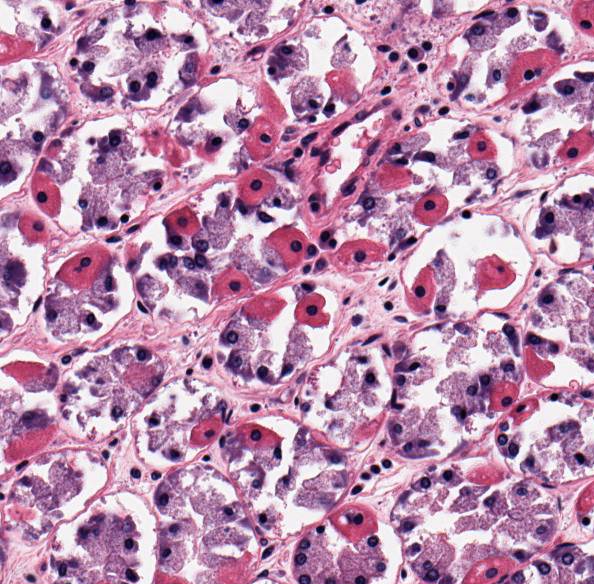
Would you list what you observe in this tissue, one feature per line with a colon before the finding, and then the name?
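Parietal cells: large, rounded, intensely eosinophilic cytoplasm, scattered among the glands
Chief cells: most gland cells, purple-blue granular cytoplasm
Proportion: granular purple chief cells clearly outnumber pink parietal cells throughout
Fat cells: none in the field
Name: stomach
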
